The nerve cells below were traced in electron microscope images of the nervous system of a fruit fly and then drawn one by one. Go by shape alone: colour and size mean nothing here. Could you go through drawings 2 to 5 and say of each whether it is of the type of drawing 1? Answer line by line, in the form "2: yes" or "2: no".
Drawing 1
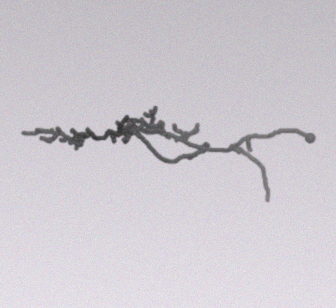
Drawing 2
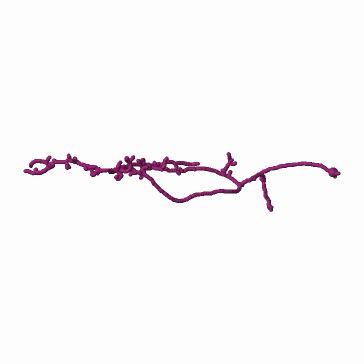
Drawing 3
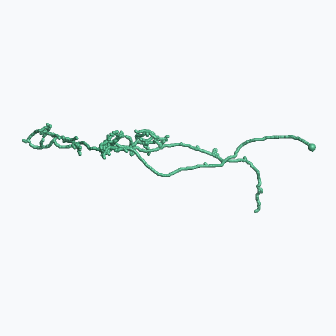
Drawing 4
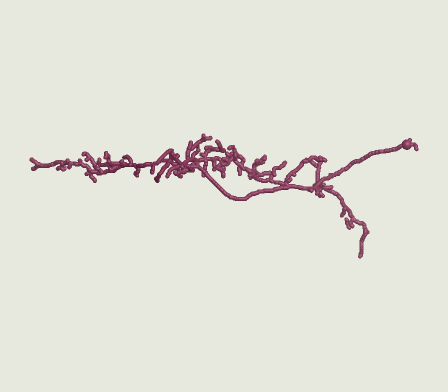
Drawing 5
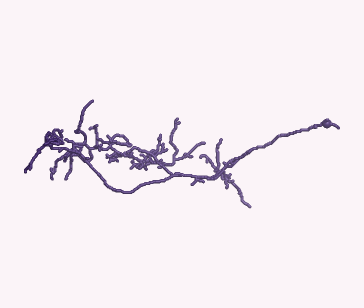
2: yes
3: no
4: no
5: no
